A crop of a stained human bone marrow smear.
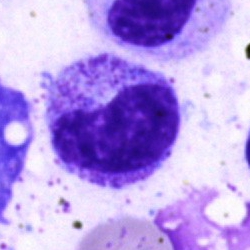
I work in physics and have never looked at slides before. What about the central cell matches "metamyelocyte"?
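Metamyelocyte; goes with it: Nucleus kidney-shaped, indented on upper edge.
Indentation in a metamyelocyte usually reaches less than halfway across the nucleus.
Nucleus in lower part of cell, filling most of it. Many purple granules scattered through cytoplasm.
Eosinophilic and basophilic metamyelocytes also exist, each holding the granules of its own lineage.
Paler zone, fewer granules, in cytoplasm just above the nuclear indentation.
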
